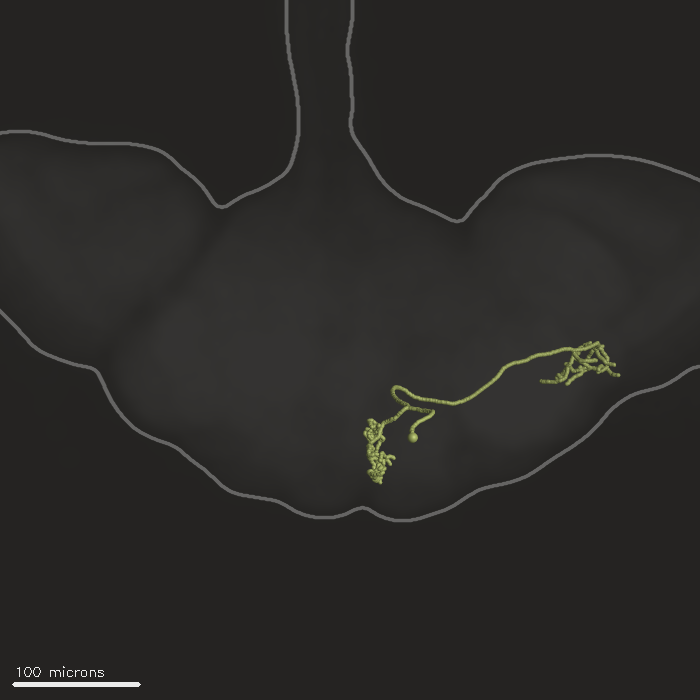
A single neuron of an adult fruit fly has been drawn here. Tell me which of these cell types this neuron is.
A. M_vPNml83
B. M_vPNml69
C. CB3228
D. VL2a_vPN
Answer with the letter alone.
A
